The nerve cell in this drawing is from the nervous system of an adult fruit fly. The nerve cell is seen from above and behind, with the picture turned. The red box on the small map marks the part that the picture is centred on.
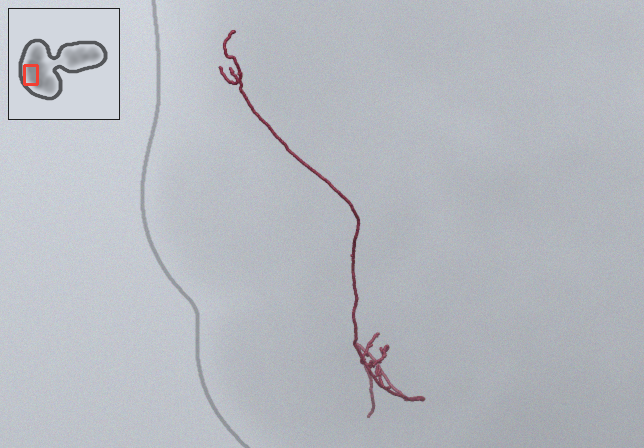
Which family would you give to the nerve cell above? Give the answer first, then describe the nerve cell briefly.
Its family is called class olfactory. This is a sensory neuron entering the brain. It lies in the brain. No cell body is drawn.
